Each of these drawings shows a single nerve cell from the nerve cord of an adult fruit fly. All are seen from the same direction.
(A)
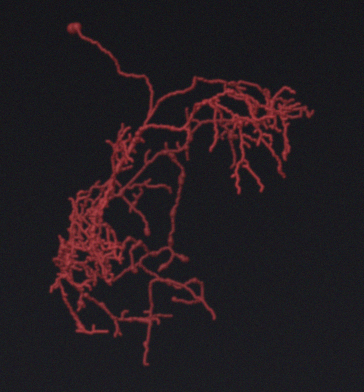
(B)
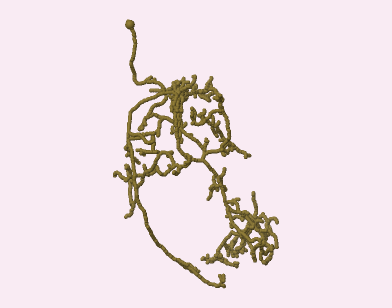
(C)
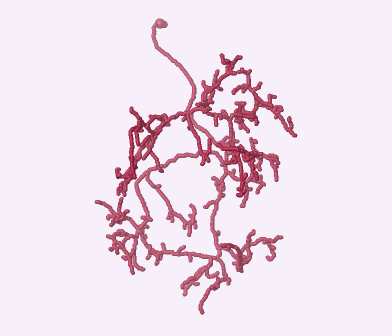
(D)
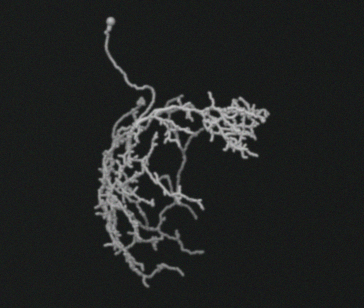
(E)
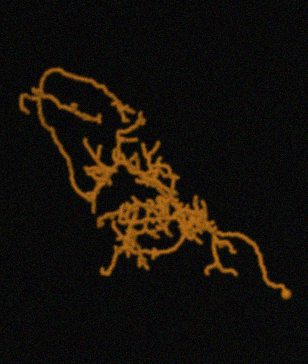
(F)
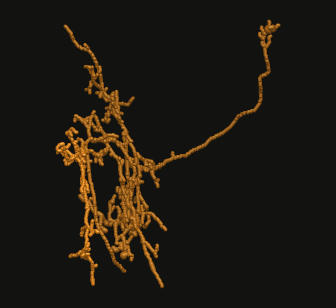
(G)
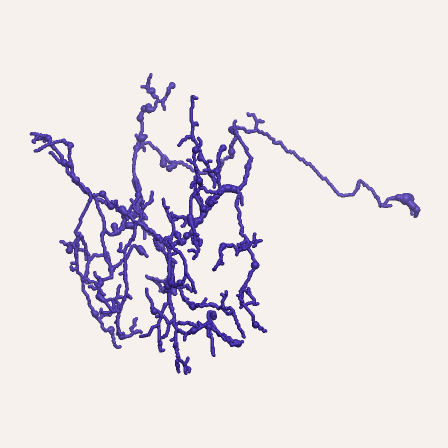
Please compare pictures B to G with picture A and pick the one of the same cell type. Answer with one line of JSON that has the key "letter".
{"letter": "D"}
